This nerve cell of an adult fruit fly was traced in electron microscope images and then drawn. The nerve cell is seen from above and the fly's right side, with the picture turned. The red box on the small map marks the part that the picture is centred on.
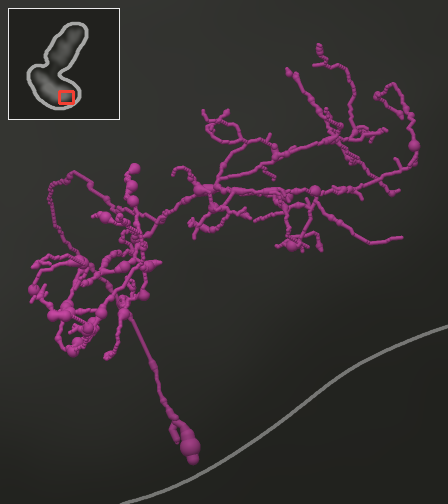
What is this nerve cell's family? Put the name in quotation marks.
"hemilineage SLPav3"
